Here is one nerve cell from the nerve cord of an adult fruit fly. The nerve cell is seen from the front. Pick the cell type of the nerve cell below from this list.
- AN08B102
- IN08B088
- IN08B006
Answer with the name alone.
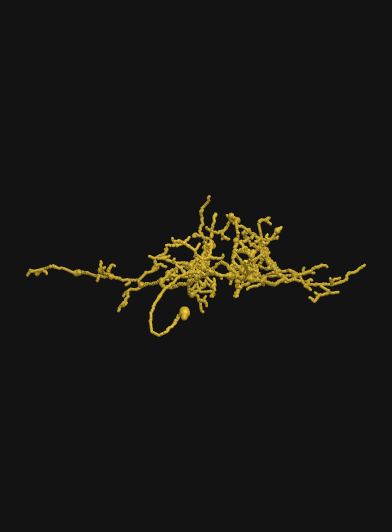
AN08B102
